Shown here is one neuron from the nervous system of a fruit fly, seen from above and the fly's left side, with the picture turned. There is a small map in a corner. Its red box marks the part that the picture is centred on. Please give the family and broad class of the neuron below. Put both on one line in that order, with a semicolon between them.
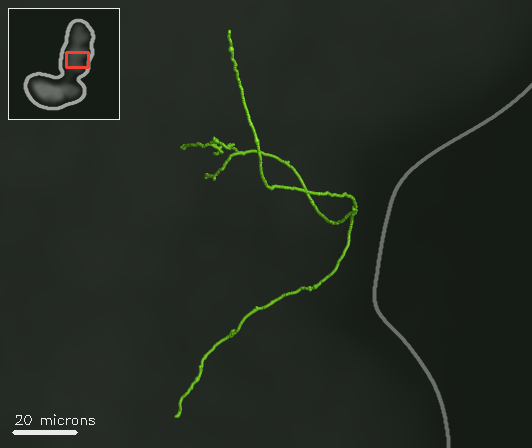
class mechanosensory tactile; sensory neuron entering the nerve cord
